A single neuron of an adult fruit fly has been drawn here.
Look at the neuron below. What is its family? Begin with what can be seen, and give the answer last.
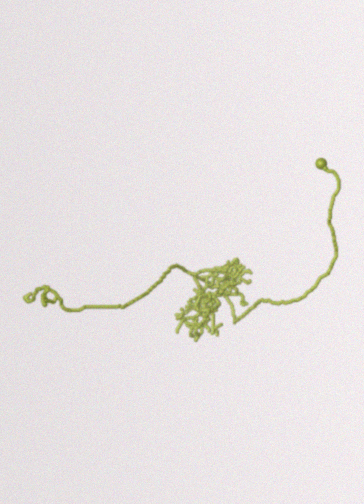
As drawn here it is wider than it is tall. This is a central-brain intrinsic neuron. The name of its family is class CX.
